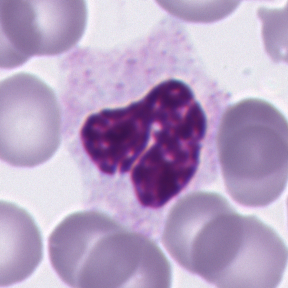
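Segmented neutrophil. Nucleus folded, a deep cleft running up into it from the lower edge. Nucleus sits low; wider cytoplasm band above. Chromatin deep, dark purple. Outer edge faint and irregular, not a smooth round line.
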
